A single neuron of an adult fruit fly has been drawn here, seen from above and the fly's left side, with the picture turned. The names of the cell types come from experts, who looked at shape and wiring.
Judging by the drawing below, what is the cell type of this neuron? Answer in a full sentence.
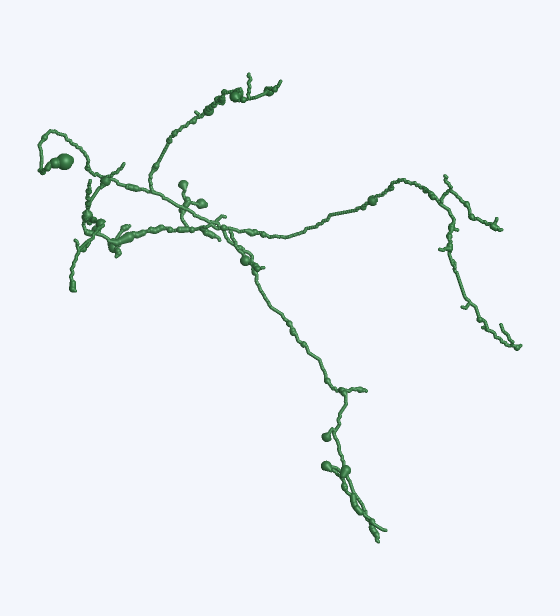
The cell type is IN20A.22A069.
